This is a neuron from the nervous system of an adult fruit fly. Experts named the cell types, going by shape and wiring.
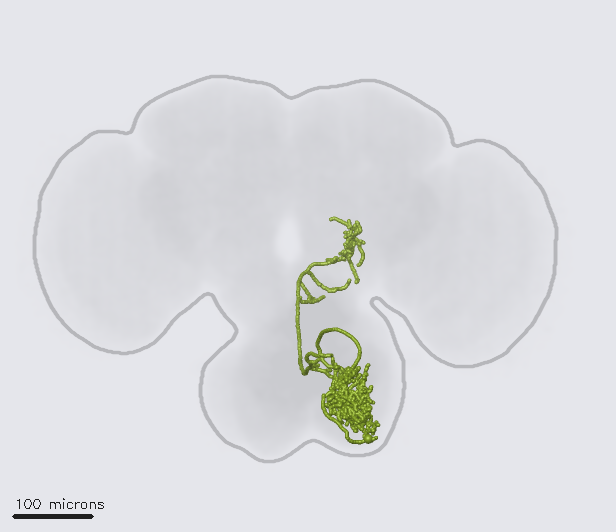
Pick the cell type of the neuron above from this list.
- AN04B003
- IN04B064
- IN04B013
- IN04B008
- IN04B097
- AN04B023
AN04B003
